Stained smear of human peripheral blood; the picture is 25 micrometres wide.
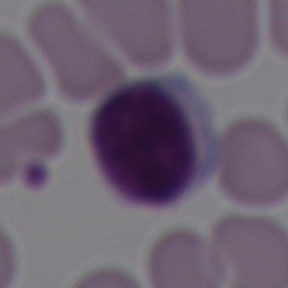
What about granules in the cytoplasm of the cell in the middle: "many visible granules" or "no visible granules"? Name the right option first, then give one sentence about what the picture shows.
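No visible granules. No granules are visible in the cytoplasm.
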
